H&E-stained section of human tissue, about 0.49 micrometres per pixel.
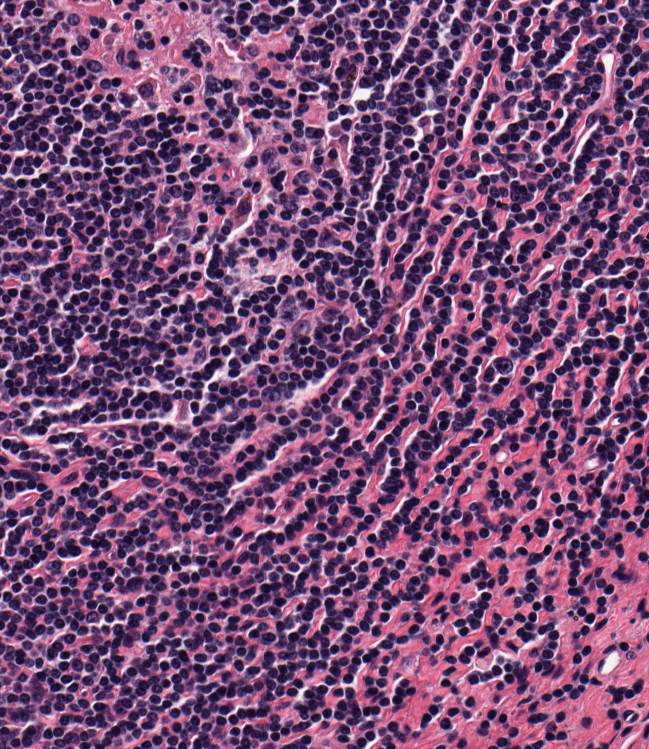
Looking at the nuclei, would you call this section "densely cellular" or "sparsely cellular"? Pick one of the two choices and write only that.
Densely cellular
